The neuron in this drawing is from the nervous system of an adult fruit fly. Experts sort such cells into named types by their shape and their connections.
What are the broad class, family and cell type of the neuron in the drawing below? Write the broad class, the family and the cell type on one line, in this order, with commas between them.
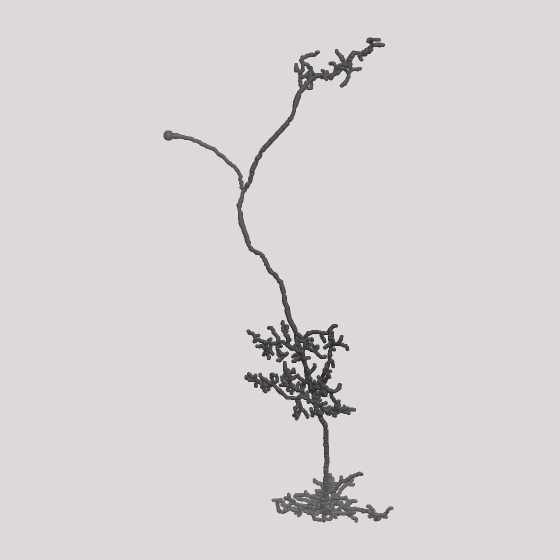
visual projection neuron, hemilineage VPNd1, LPLC4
